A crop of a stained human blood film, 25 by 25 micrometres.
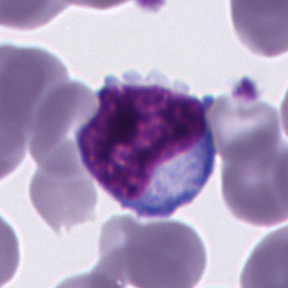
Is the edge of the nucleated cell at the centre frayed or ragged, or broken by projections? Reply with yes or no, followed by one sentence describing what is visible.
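Yes. Small pale blebs project from the upper border of the cell.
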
